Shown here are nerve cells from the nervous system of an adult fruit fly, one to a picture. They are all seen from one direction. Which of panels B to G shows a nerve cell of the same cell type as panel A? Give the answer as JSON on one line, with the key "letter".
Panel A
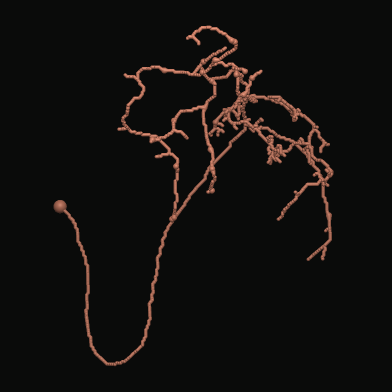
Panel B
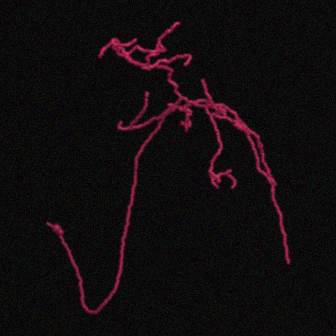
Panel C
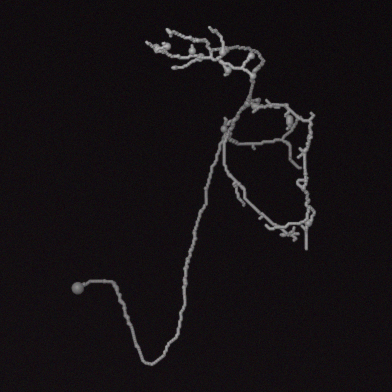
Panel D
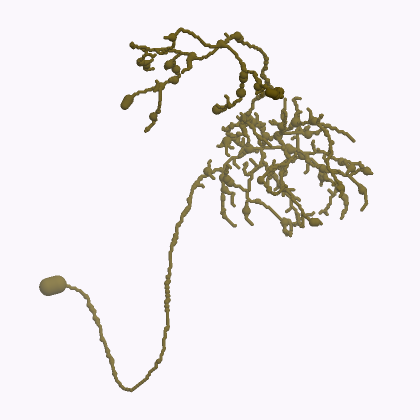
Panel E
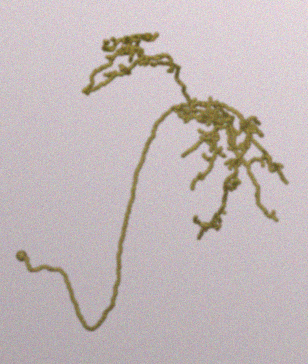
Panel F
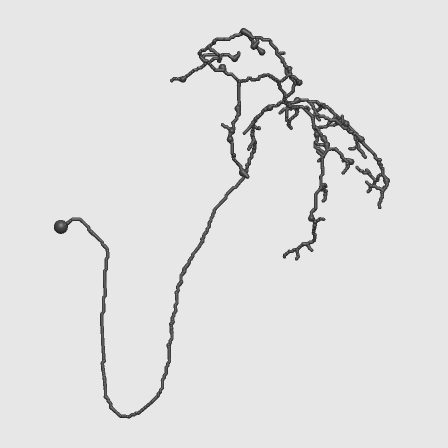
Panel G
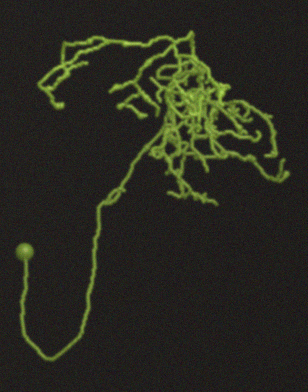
{"letter": "F"}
